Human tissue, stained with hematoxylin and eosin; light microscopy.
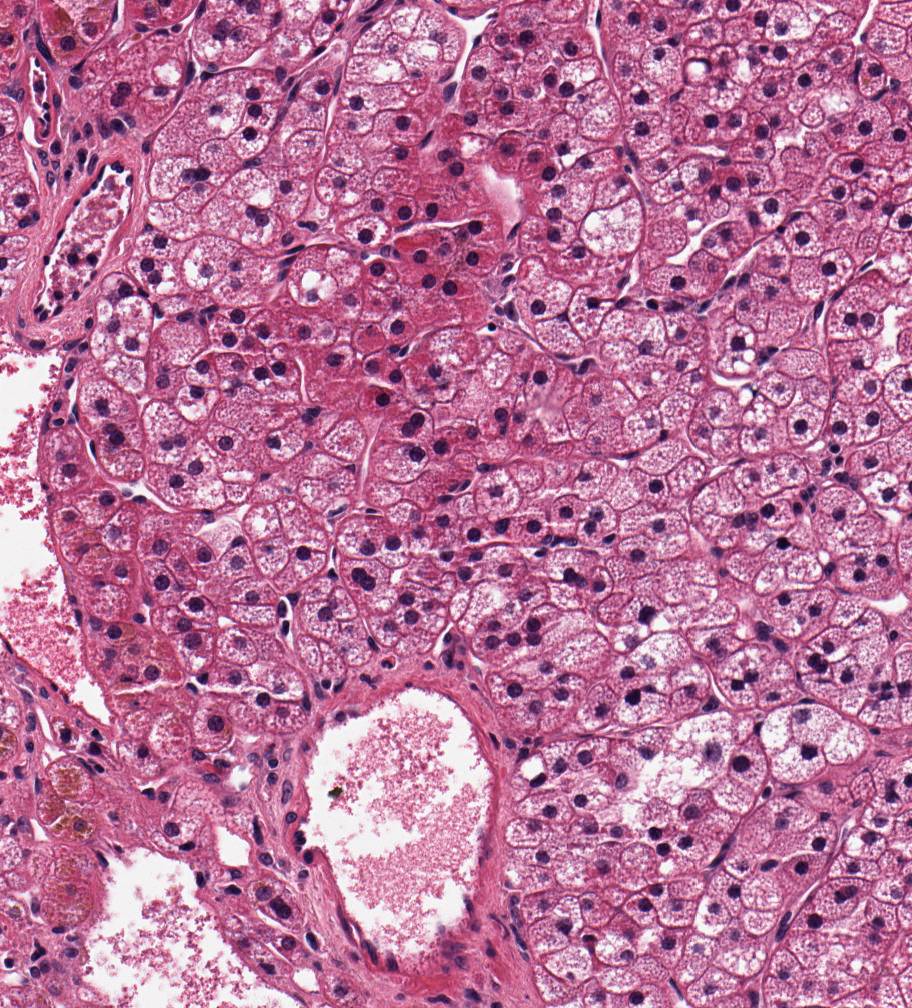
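Adrenal gland. Most cells have plentiful pale pink cytoplasm that is finely vacuolated and foamy. In the upper centre, a band of cells has more compact, deeper pink cytoplasm than the foamy cells around it. At the lower left, cells hold coarse golden-brown granular pigment. Along the left edge, a space filled with loose red blood cells is bordered by thin fibrous tissue.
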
